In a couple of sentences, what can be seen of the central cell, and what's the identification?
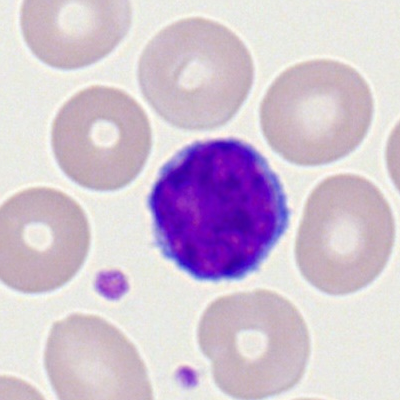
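The outline of the central cell is roughly round. The nucleus occupies nearly the entire cell, and its chromatin is dense and coarsely clumped. No nucleolus is visible. The cell is a lymphocyte.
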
